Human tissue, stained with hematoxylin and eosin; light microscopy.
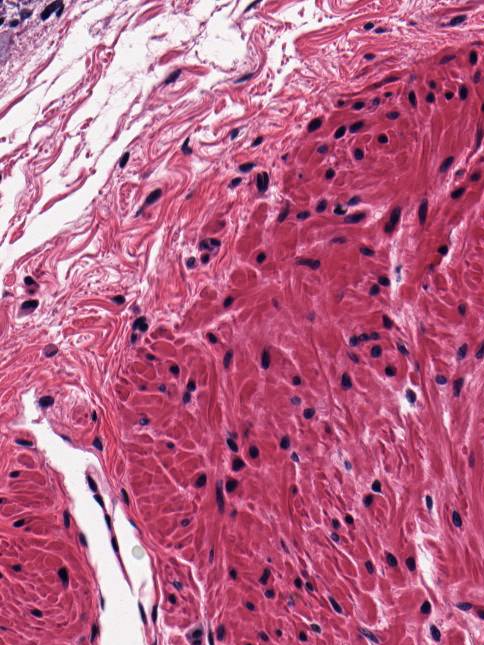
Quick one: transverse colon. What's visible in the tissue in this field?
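Smooth muscle bundles fill most of the field, cut in different planes, some across, some along or oblique to their length. Loose connective tissue is confined to the upper left corner. Nuclei are oval to elongated, dark and blunt-ended; cytoplasm stains deep, even pink.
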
